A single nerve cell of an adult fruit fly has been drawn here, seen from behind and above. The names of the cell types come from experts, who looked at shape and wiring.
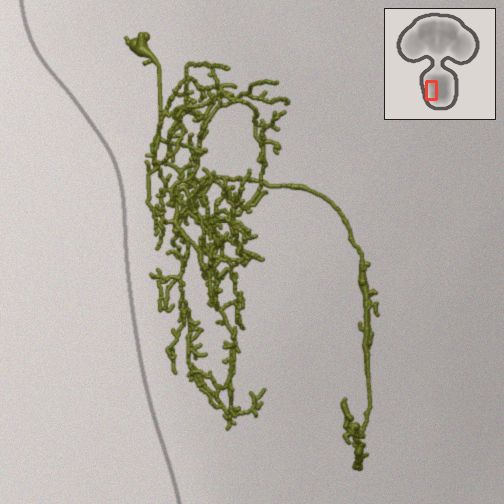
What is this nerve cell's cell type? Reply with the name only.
IN09A021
